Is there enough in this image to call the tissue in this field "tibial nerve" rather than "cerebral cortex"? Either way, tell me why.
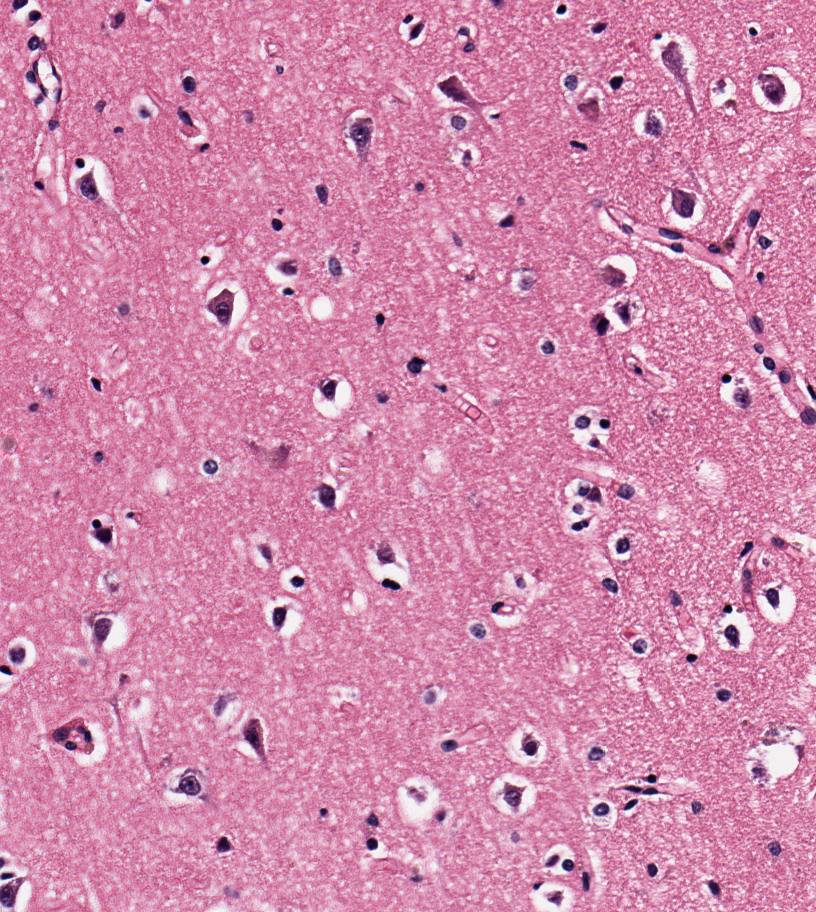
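I'd call this cerebral cortex. What decides it: larger neurons with triangular cell bodies lie scattered across the whole field.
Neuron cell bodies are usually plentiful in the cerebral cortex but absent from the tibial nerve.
Each of these has pale purple-pink cytoplasm around a single rounded nucleus. Between them sit small, dark, round nuclei with little cytoplasm, in a finely granular, slightly vacuolated pink neuropil rather than collagen.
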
